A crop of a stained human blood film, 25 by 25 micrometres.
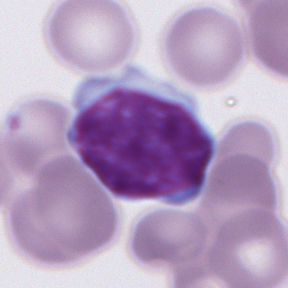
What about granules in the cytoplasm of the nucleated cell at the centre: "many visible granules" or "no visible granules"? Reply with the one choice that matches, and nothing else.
No visible granules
